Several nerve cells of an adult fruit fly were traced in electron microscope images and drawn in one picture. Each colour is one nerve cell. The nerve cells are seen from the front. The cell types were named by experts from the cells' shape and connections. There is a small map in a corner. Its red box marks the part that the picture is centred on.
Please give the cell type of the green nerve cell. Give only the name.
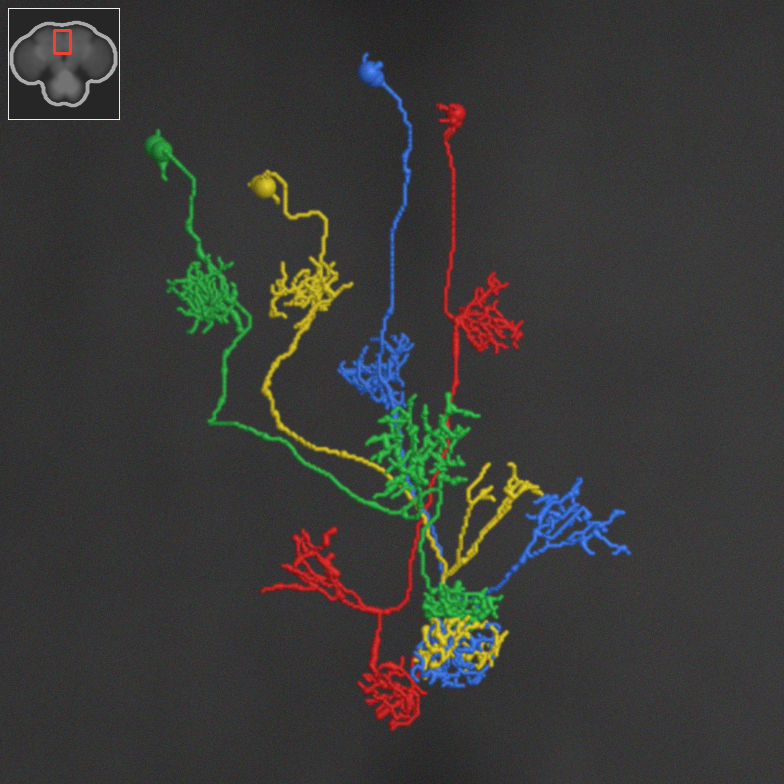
PEN_a(PEN1)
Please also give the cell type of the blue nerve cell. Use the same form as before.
PFNd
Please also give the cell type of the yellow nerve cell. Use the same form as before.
PFNv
